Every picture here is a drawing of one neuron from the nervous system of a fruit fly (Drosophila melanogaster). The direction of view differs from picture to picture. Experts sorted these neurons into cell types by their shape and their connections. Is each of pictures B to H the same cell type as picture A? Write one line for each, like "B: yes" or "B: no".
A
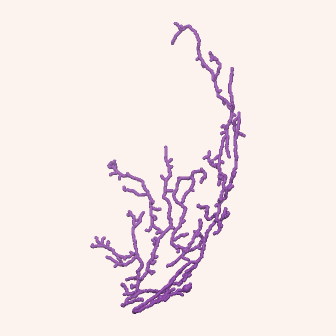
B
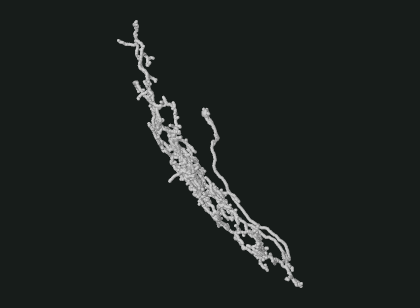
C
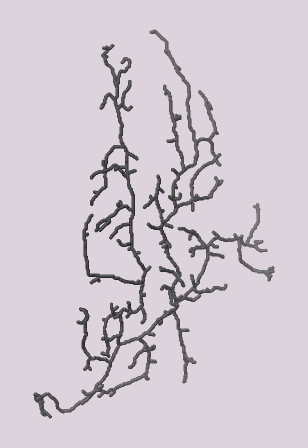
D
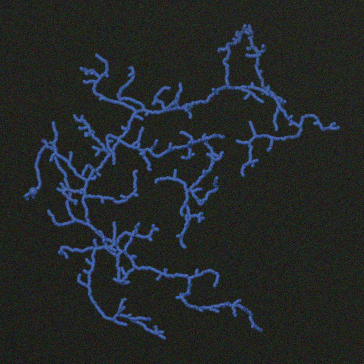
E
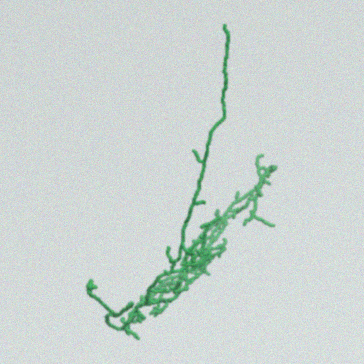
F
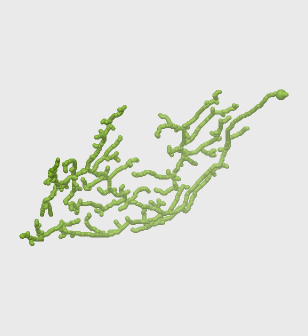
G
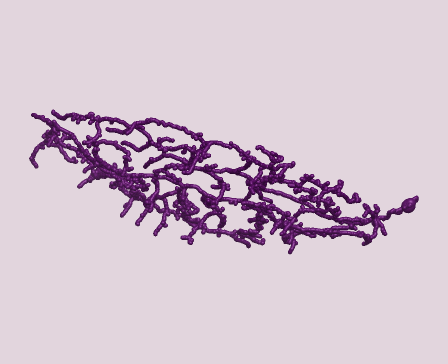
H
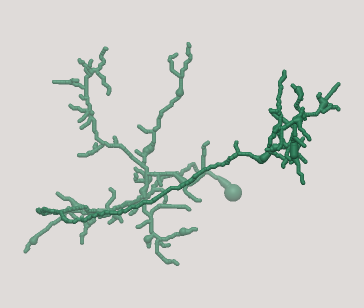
B: yes
C: yes
D: yes
E: yes
F: yes
G: yes
H: no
